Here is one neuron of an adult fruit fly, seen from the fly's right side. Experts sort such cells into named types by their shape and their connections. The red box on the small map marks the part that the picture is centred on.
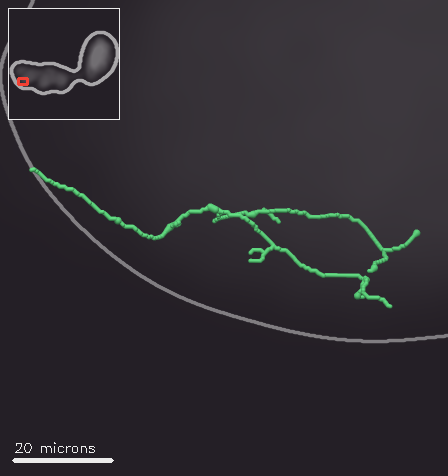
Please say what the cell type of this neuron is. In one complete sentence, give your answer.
The neuron belongs to cell type SNxx33.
